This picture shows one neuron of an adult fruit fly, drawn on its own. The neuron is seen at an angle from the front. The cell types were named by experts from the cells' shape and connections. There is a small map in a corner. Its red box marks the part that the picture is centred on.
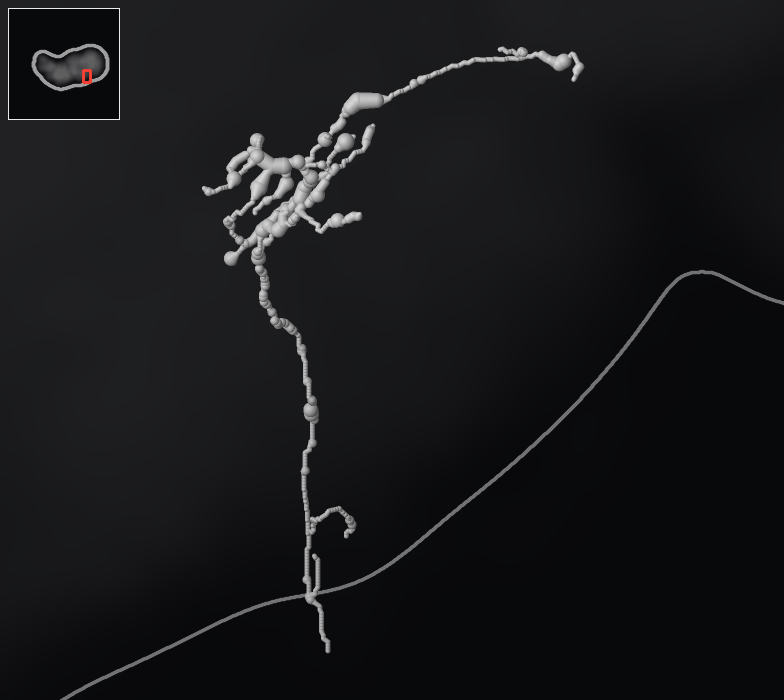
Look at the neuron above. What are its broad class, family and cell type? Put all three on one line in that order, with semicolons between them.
sensory neuron entering the brain; class gustatory; LB4a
